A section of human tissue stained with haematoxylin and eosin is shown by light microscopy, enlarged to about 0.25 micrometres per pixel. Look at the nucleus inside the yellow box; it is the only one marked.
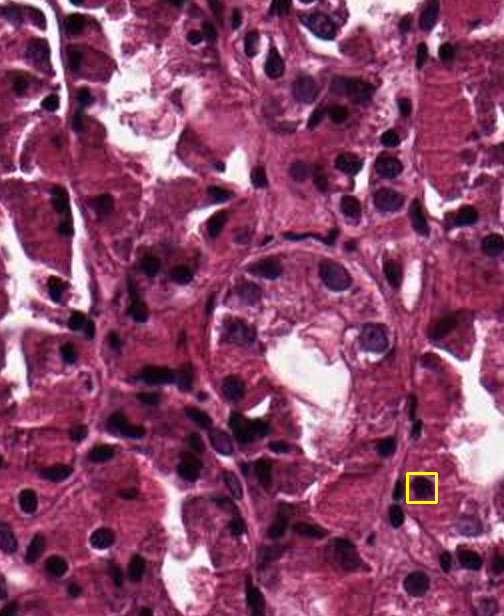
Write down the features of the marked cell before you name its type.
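The cell lies just to the right of a thin strand of tissue that carries slender, elongated dark nuclei. The outline of the cell is not sharp; its pink cytoplasm merges with that of neighbouring pink cells. The marked nucleus belongs to a parietal cell.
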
